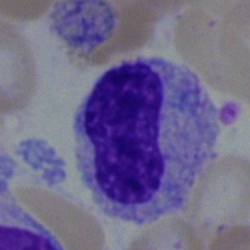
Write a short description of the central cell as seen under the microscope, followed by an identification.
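Nucleus: elongated, with a shallow indentation along its right side. Position: toward the left of the cell, with more cytoplasm on the right. Granules: fine and purplish, scattered through the cytoplasm. Vacuoles: none clearly seen. This is a metamyelocyte.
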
